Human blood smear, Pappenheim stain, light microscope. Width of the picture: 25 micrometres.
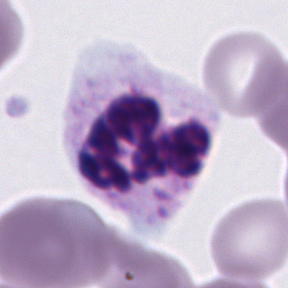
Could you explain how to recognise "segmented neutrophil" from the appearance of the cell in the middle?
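In this segmented neutrophil the cytoplasm is plentiful and pale pinkish-lilac, and that goes with the name.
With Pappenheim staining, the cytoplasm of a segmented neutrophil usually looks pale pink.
The purple granules are fine, which fits, but they are sparse, only scattered here and there, and that fits less well.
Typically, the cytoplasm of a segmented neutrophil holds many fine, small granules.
Then the chromatin: dark purple and coarsely clumped. And the cell outline is irregular, somewhat angular rather than round.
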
